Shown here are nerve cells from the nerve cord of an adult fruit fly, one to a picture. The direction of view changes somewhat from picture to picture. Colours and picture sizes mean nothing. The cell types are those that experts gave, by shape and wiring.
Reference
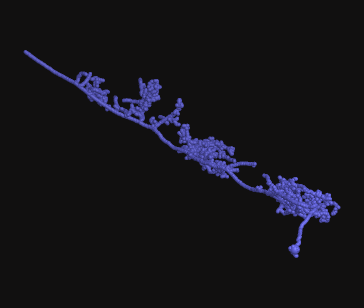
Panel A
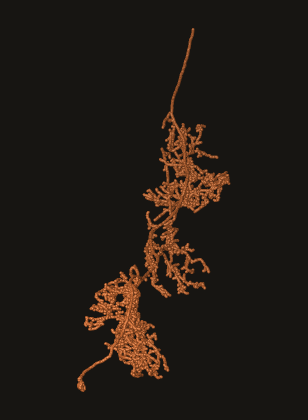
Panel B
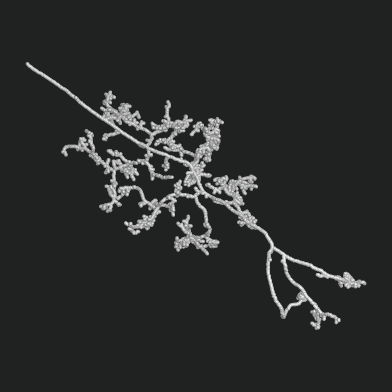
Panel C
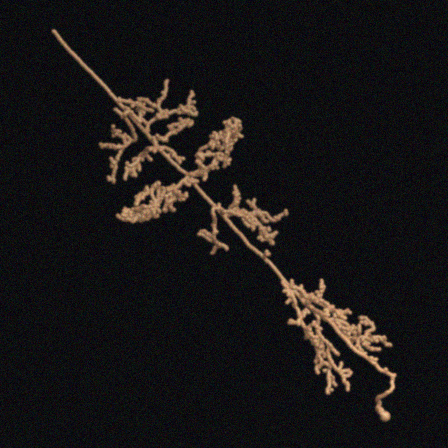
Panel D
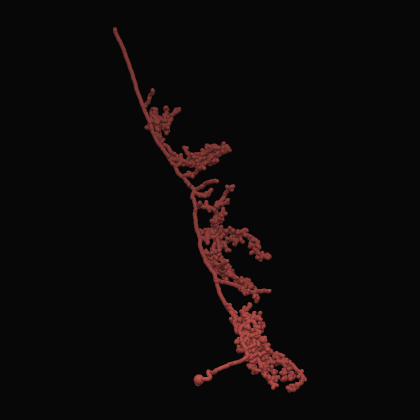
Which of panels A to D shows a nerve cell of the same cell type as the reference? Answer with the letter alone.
D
